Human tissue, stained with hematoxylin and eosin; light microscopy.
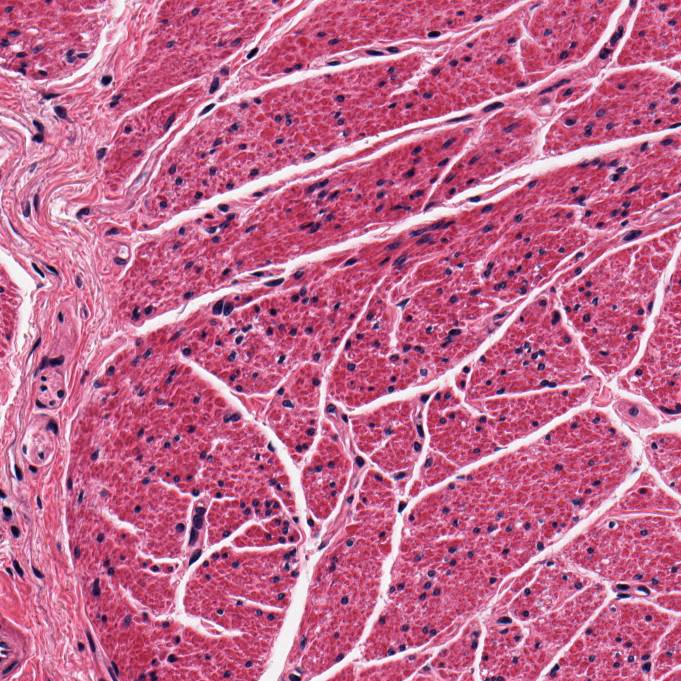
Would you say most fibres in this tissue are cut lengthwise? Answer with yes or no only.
No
